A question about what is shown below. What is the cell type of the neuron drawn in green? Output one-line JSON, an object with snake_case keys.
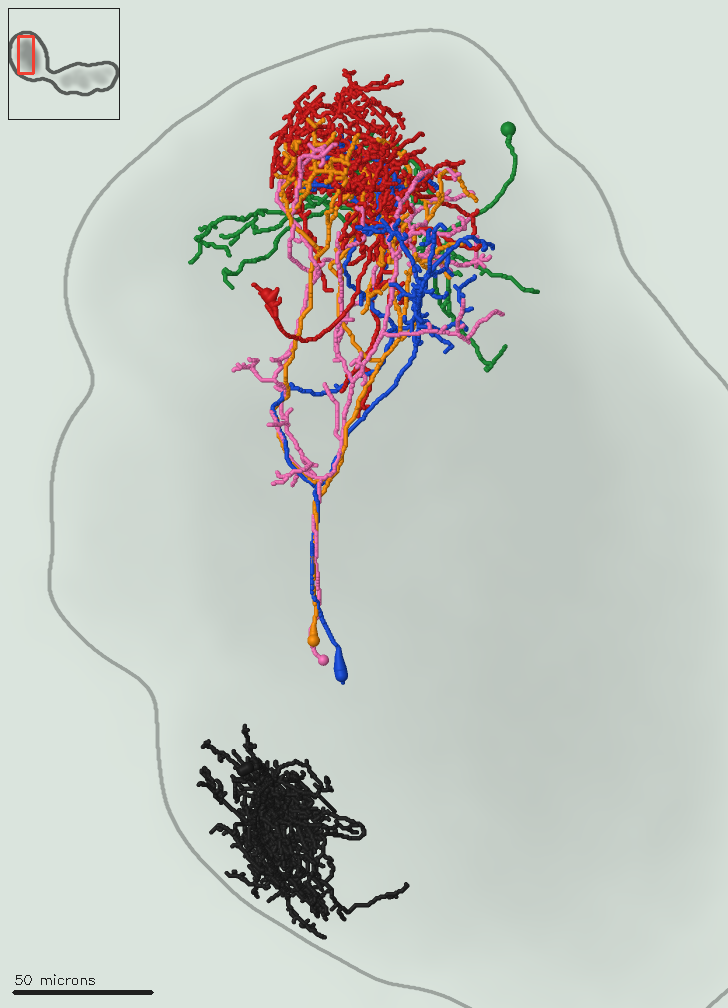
{"cell_type": "SIP048"}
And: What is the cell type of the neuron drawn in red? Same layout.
{"cell_type": "SLP132"}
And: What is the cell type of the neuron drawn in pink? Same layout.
{"cell_type": "LHAV1b3"}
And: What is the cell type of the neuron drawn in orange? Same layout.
{"cell_type": "LHAV1f1"}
